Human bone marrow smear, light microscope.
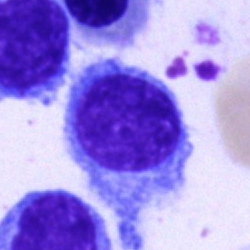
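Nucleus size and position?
Fills most of the cell, toward the top; wider band of blue cytoplasm below.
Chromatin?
Deep purple, finely textured, no coarse dark clumps.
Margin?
Ragged, small blebs, tapering extension reaching downward.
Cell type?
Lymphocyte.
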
